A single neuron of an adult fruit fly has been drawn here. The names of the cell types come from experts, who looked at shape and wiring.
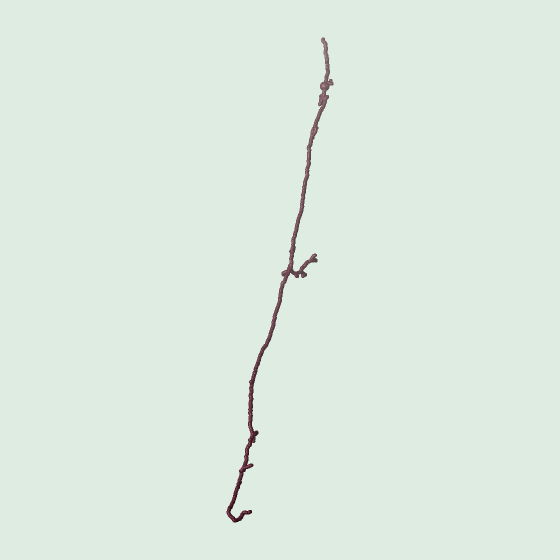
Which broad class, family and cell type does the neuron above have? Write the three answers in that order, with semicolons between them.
sensory neuron entering the nerve cord; class mechanosensory proprioceptive; SNpp55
